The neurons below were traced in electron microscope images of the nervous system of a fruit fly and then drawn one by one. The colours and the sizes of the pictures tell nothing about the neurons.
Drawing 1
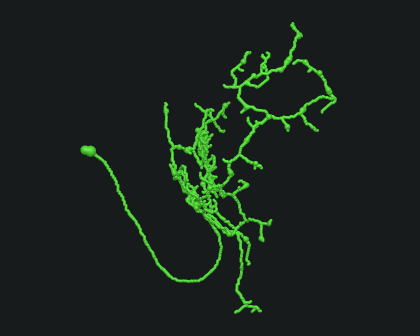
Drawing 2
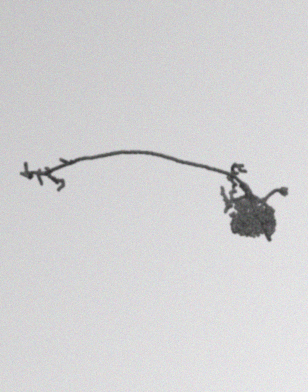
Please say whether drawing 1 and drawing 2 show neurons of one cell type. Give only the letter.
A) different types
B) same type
A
